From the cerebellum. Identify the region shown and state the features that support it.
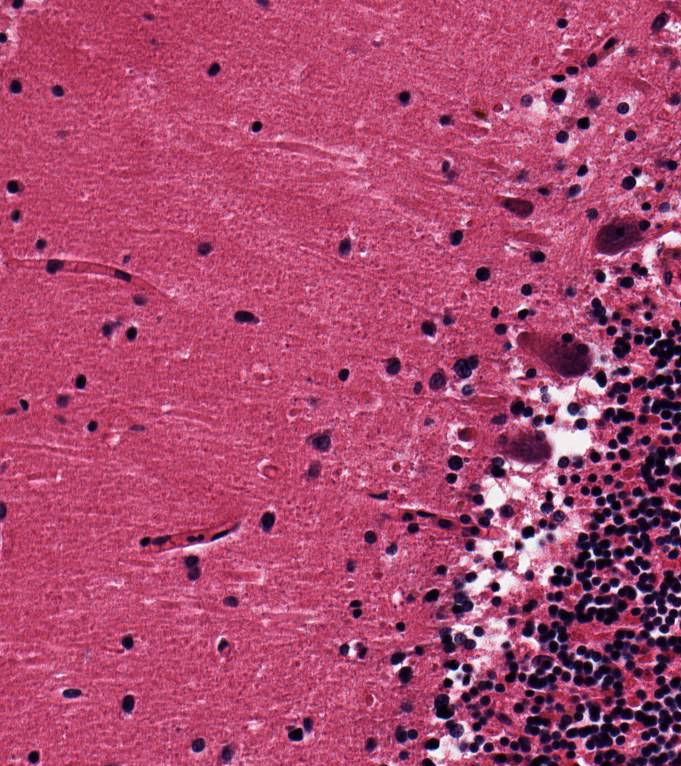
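This is the molecular layer, the broad pale pink fibrillary band across the left and centre. Within it I find only sparse, scattered small dark nuclei.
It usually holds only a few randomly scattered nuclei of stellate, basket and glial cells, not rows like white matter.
On the right, a few large Purkinje cells with abundant purplish cytoplasm sit singly along its border.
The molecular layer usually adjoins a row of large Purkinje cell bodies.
Beyond them, lower right, lies a dense layer packed with small, round, dark nuclei with very little cytoplasm.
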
